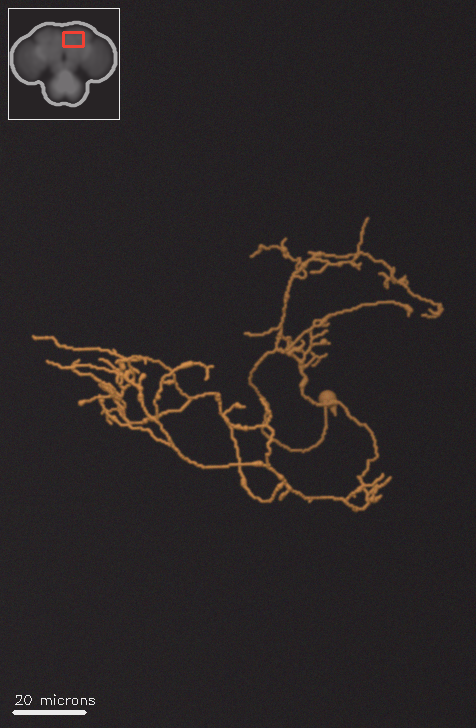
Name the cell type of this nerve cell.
KCg-s3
